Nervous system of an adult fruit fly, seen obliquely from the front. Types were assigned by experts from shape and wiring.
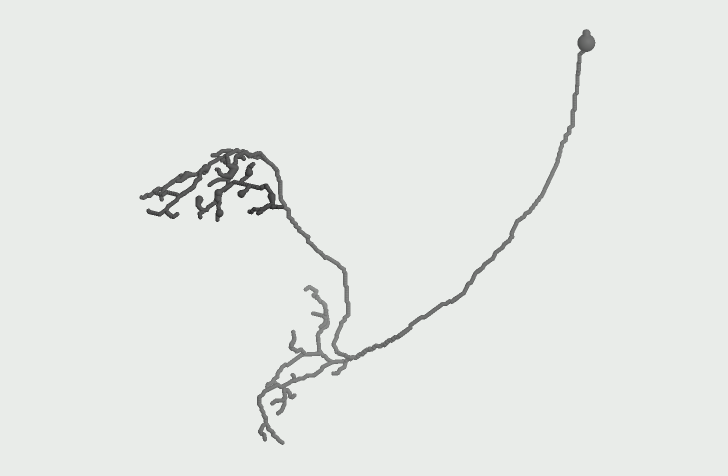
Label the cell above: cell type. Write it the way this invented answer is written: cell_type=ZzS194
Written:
cell_type=vDeltaA_b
